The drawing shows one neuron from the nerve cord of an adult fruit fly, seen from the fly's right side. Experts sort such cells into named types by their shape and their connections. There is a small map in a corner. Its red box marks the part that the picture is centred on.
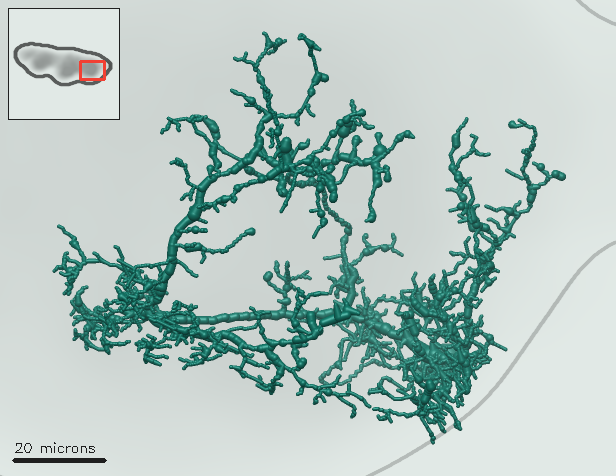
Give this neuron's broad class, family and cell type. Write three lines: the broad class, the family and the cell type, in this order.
nerve-cord intrinsic neuron
hemilineage 14A
IN14A004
